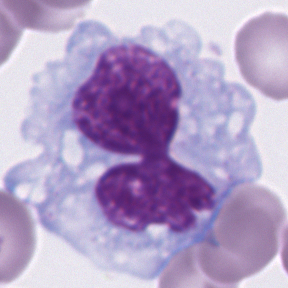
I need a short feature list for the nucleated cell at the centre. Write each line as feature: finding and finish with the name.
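Border: irregular and ruffled, not smooth
Vacuoles: many, small and clear
Granules: no coarse coloured ones
Cytoplasm: surrounds the nucleus on all sides
Name: monocyte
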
